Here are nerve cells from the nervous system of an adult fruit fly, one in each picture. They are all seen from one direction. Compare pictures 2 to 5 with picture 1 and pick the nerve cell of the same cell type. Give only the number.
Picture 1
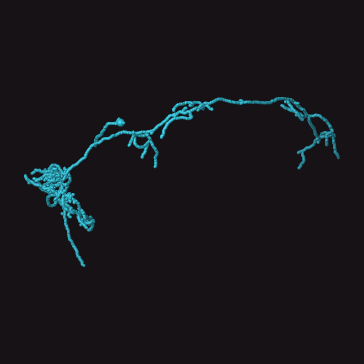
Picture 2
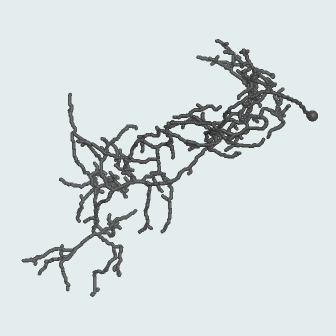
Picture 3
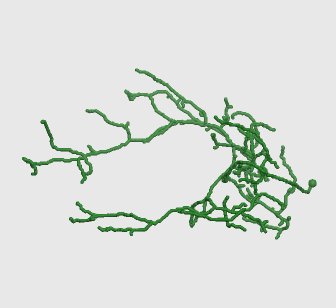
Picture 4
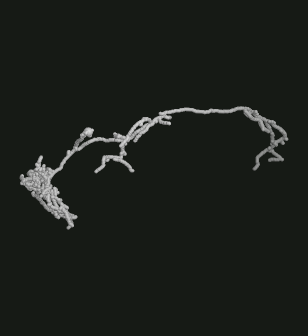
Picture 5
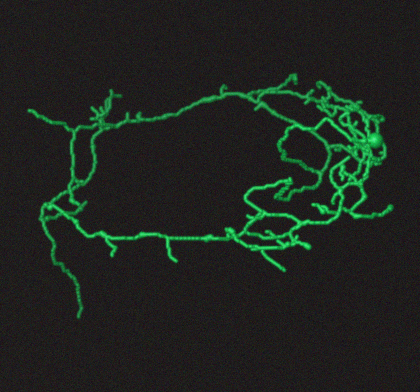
4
